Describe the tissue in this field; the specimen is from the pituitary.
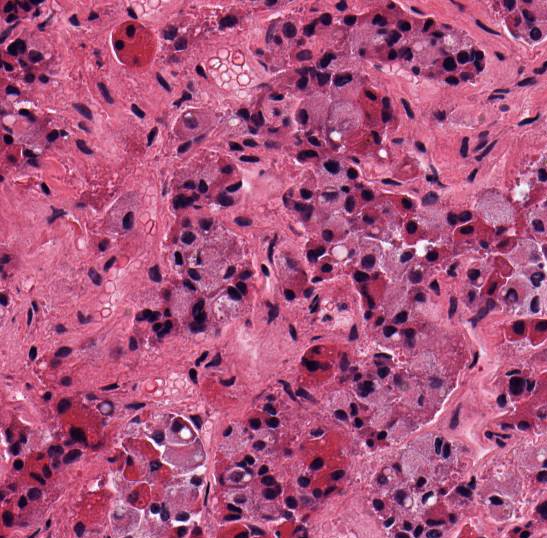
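So: large polygonal cells, abundant pale pink to grey-purple granular cytoplasm. Each nucleus is small, dark, round to oval, set in much more cytoplasm. Small clear round vacuoles cluster, plainest at top centre and lower left. Stroma looks like dense pink collagen, with thin dark spindle-shaped nuclei.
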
